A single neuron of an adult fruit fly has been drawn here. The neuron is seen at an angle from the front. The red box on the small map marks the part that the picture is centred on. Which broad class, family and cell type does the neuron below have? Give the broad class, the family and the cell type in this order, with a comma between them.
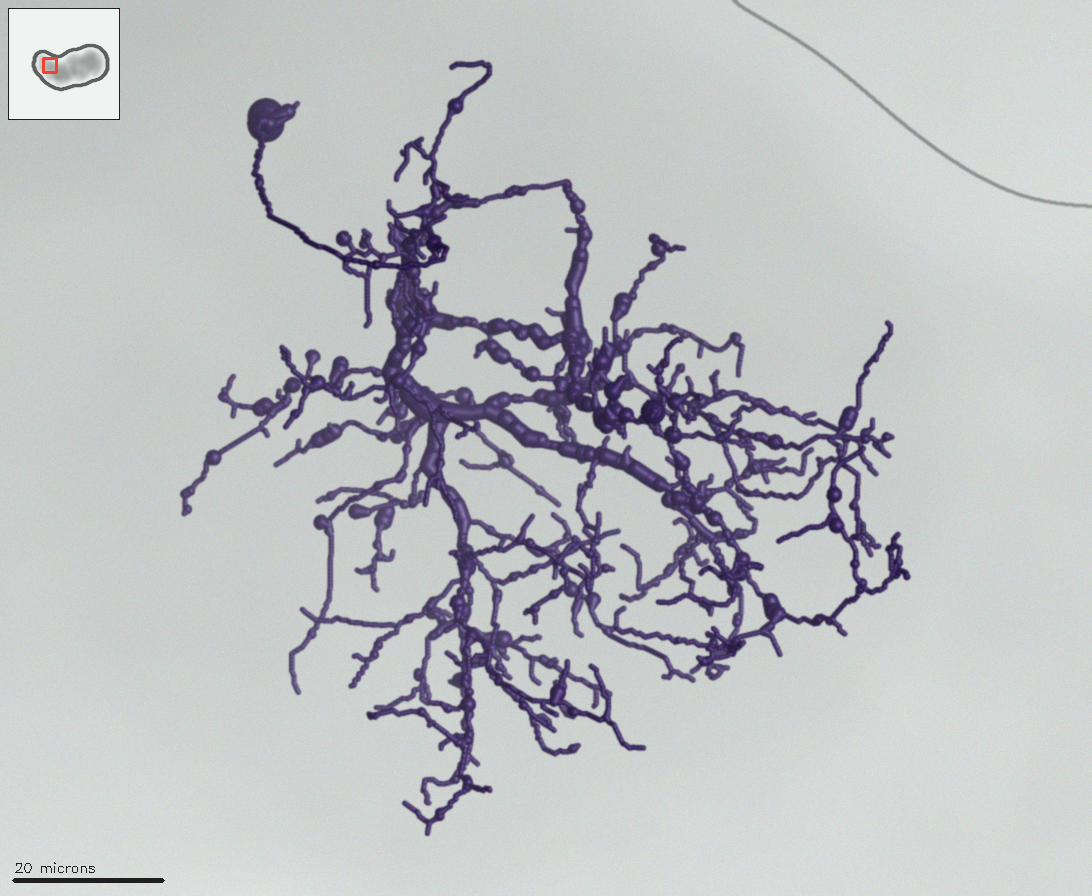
nerve-cord intrinsic neuron, hemilineage 03A, IN03A031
